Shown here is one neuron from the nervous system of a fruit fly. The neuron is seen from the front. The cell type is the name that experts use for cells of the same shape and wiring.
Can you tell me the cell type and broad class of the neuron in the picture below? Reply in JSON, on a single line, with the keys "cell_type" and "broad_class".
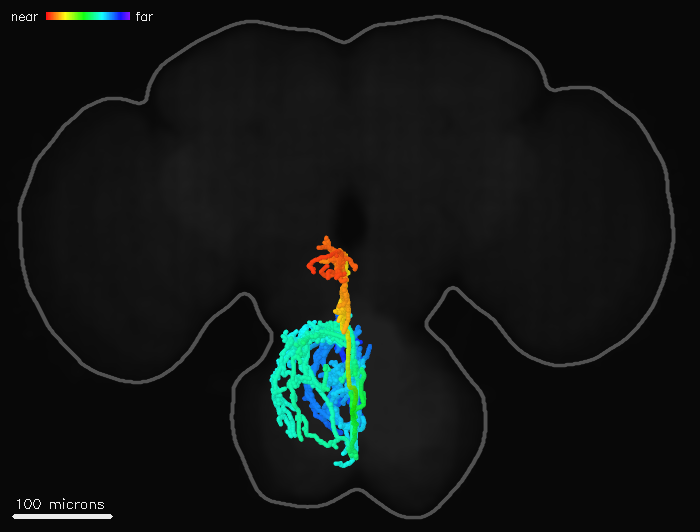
{"cell_type": "ANXXX033", "broad_class": "ascending neuron"}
